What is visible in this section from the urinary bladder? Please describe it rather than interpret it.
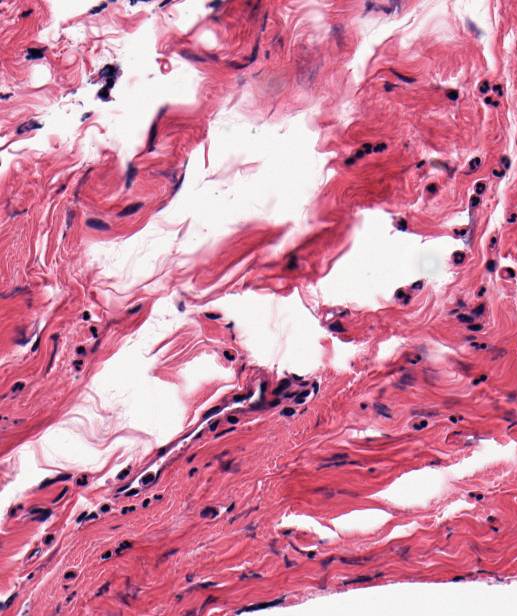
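What I see is pink collagen bundles, separated by irregular white empty clefts. I look for epithelium and find none anywhere in the field. Nor can I see any fat cells.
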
